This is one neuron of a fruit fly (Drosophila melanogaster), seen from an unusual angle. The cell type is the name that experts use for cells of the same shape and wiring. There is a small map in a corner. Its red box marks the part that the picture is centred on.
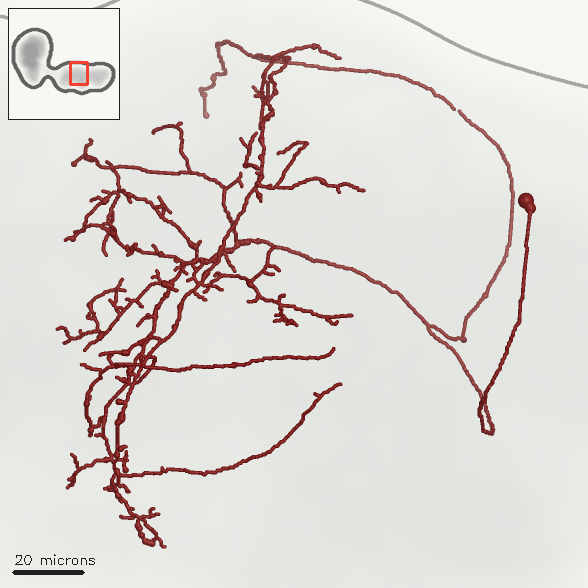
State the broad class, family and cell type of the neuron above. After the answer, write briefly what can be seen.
It is a nerve-cord intrinsic neuron. The family is hemilineage 19B. It is of cell type IN19B057. From top to bottom in the picture it spans about 150 microns. Dozens of branch ends can be seen.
